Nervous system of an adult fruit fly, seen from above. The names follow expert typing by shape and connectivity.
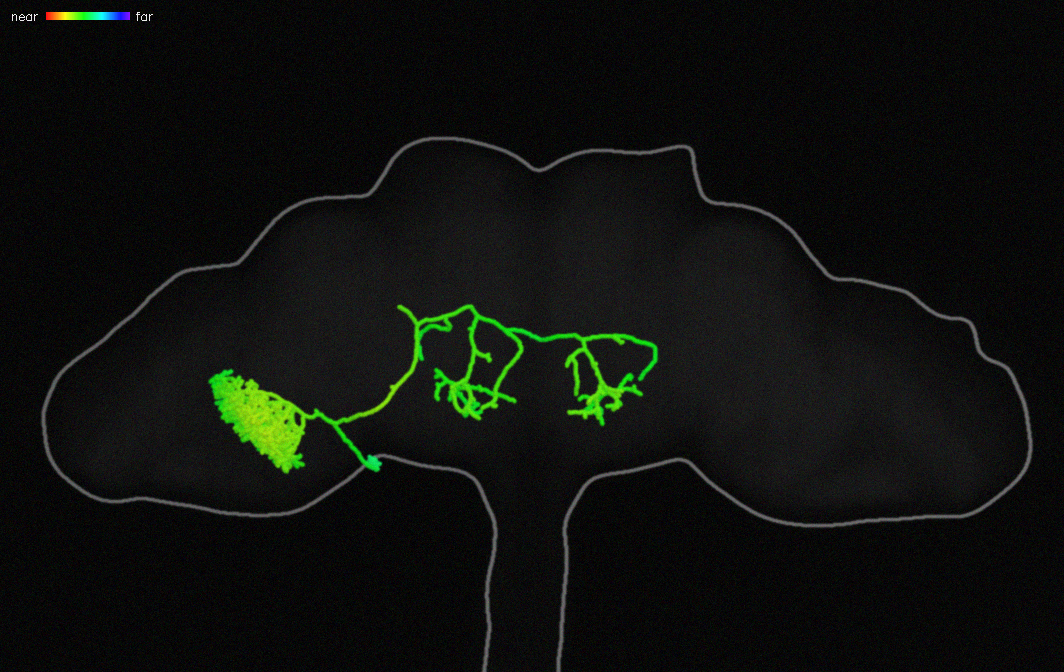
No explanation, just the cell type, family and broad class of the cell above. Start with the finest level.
LoVP85; LoVP; visual projection neuron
